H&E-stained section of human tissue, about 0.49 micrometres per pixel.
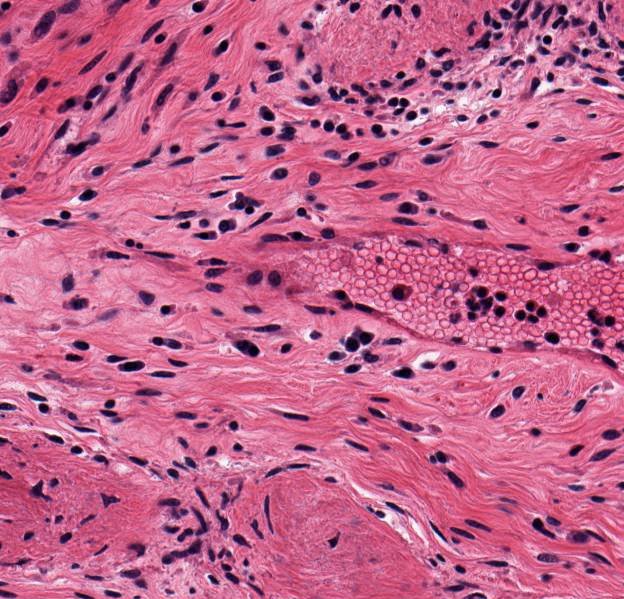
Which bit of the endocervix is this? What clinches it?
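Dense connective tissue. Collagen fibres pink, wavy course; fibroblasts with elongated dark nuclei scattered between bundles.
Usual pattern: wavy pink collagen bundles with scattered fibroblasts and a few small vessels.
Vessel packed with red blood cells runs horizontally just right of centre.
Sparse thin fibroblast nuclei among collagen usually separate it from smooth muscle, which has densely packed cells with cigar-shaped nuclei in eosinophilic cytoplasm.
No epithelium in field.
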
